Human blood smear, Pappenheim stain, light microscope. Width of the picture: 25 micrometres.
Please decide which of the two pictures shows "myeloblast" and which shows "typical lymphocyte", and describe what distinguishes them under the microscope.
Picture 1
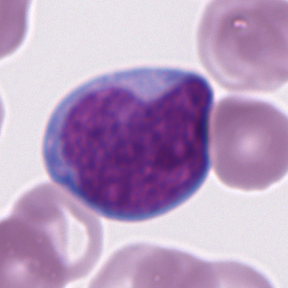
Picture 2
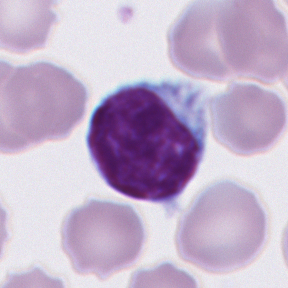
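Identification: picture 1, myeloblast; picture 2, typical lymphocyte. Size: the myeloblast measures about 16 by 13 micrometres, its nucleus filling about 70% of the cell's area; the nucleus of the typical lymphocyte measures about 10 by 9 micrometres and fills most of the cell.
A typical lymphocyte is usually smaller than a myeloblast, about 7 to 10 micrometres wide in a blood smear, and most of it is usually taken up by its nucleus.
Nucleus: in picture 1 a notch indents its upper edge; in picture 2 it is round to slightly oval, with dense, dark purple, coarsely clumped chromatin and no visible nucleolus.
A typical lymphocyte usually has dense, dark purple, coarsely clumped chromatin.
Cytoplasm: in picture 1 it is stained blue, with a paler patch lying in the nuclear notch, no coarse granules and no vacuoles; in picture 2 it is scant and pale blue, lies mostly on the upper right side of the nucleus, and has a ragged edge there with fine projections.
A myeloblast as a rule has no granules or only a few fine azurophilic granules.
Outline: the myeloblast has a smooth oval outline.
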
